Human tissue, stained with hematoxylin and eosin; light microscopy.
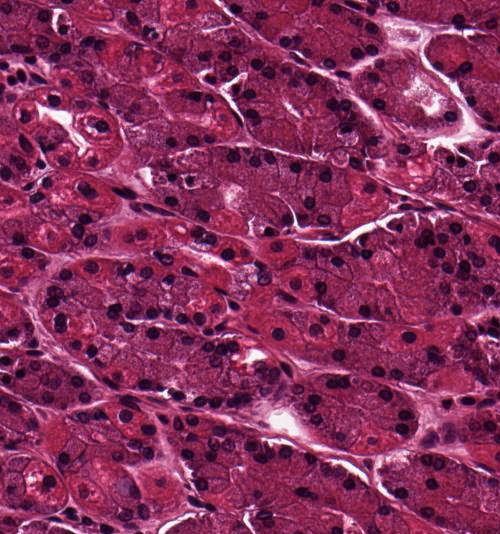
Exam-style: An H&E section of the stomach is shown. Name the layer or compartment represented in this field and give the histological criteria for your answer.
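These are fundic glands. First, closely packed glandular tubules fill the field, cut lengthwise and across, their lumens narrow and mostly hard to see. Second, parietal cells, large with bright pink cytoplasm and a round central nucleus, are scattered along the tubules. Third, other tubule cells have purplish, finely granular cytoplasm with basal nuclei.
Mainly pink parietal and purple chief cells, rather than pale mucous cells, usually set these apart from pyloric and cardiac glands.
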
